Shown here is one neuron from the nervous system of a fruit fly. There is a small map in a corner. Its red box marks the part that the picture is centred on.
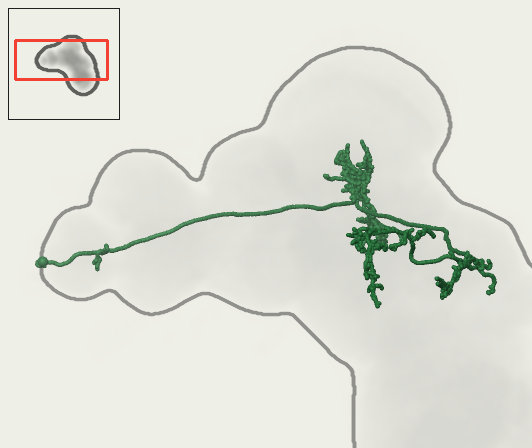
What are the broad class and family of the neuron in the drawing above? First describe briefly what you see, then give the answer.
Its cell body lies on the left of the picture. As drawn here it is more than twice as wide as it is tall. It is an ascending neuron. Its family is hemilineage 09B.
